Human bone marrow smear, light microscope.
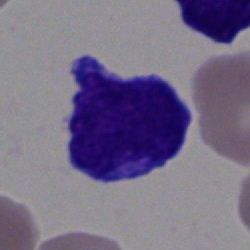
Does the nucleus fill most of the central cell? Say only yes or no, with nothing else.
Yes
